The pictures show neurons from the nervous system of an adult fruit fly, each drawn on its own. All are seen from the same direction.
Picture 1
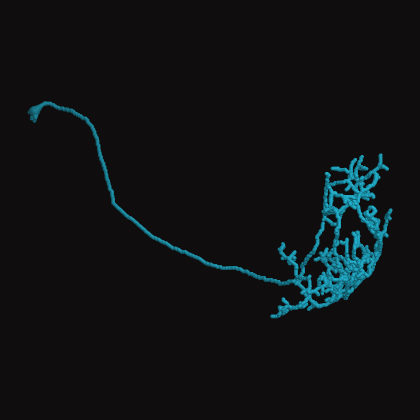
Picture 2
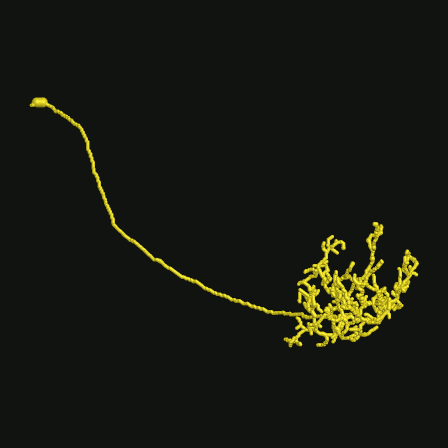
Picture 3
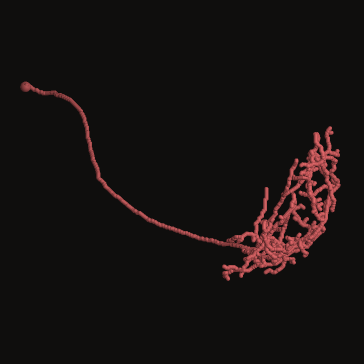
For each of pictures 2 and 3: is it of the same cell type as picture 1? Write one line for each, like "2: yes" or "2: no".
2: no
3: yes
